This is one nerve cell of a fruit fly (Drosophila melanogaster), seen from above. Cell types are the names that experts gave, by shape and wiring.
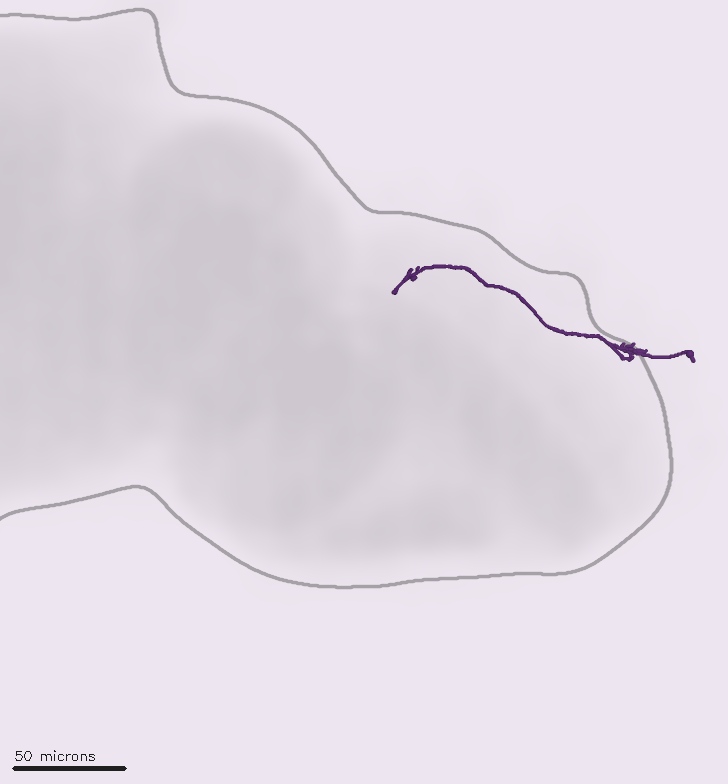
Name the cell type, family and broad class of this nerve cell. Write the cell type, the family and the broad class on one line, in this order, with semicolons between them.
L4; L; optic-lobe intrinsic neuron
